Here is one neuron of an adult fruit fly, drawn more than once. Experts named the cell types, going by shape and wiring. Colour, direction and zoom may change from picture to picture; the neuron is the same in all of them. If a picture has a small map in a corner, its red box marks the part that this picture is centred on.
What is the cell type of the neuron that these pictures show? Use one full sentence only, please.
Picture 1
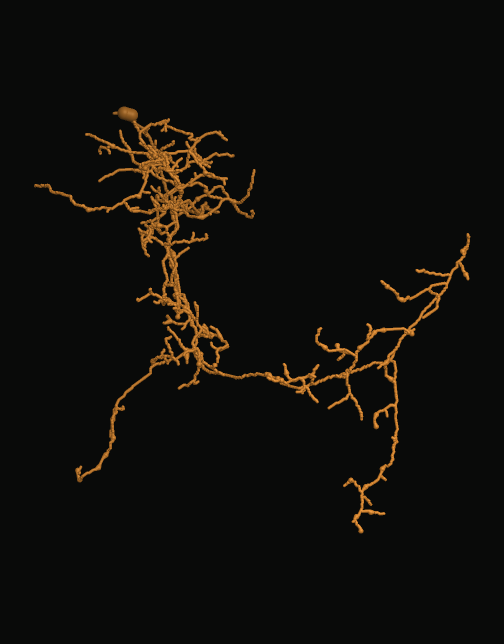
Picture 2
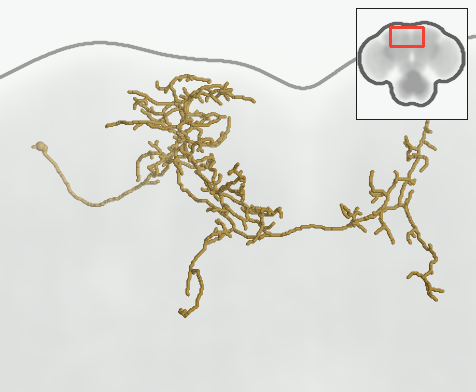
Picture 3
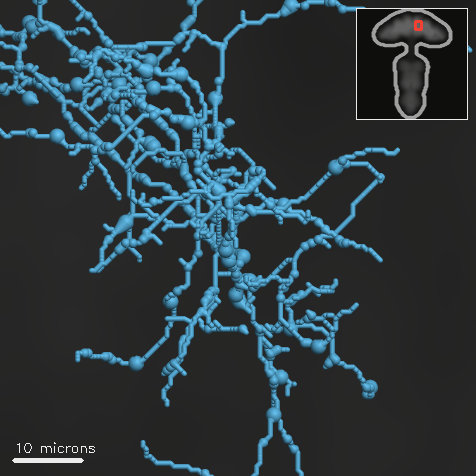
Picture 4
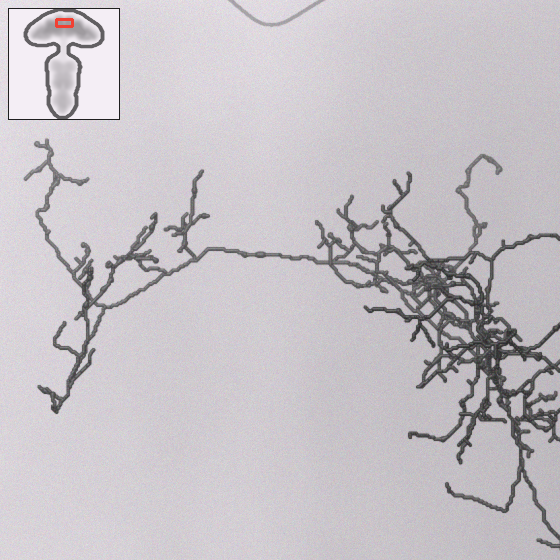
By cell type, this neuron is classified as SMP182.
